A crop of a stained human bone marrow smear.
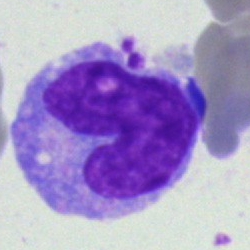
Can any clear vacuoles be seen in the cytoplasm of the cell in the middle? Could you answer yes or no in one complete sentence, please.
Yes, among the contents of its cytoplasm are one or more clear vacuoles.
